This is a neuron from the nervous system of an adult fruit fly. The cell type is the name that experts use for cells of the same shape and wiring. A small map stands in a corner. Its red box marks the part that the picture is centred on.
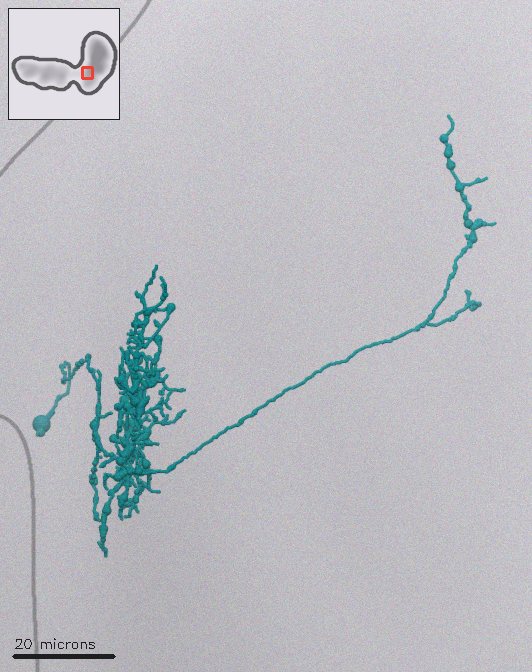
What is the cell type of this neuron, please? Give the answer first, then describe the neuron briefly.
Its cell type is Tlp13. This is an optic-lobe intrinsic neuron. From left to right in the picture it spans about 95 microns. Dozens of branch ends can be seen.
